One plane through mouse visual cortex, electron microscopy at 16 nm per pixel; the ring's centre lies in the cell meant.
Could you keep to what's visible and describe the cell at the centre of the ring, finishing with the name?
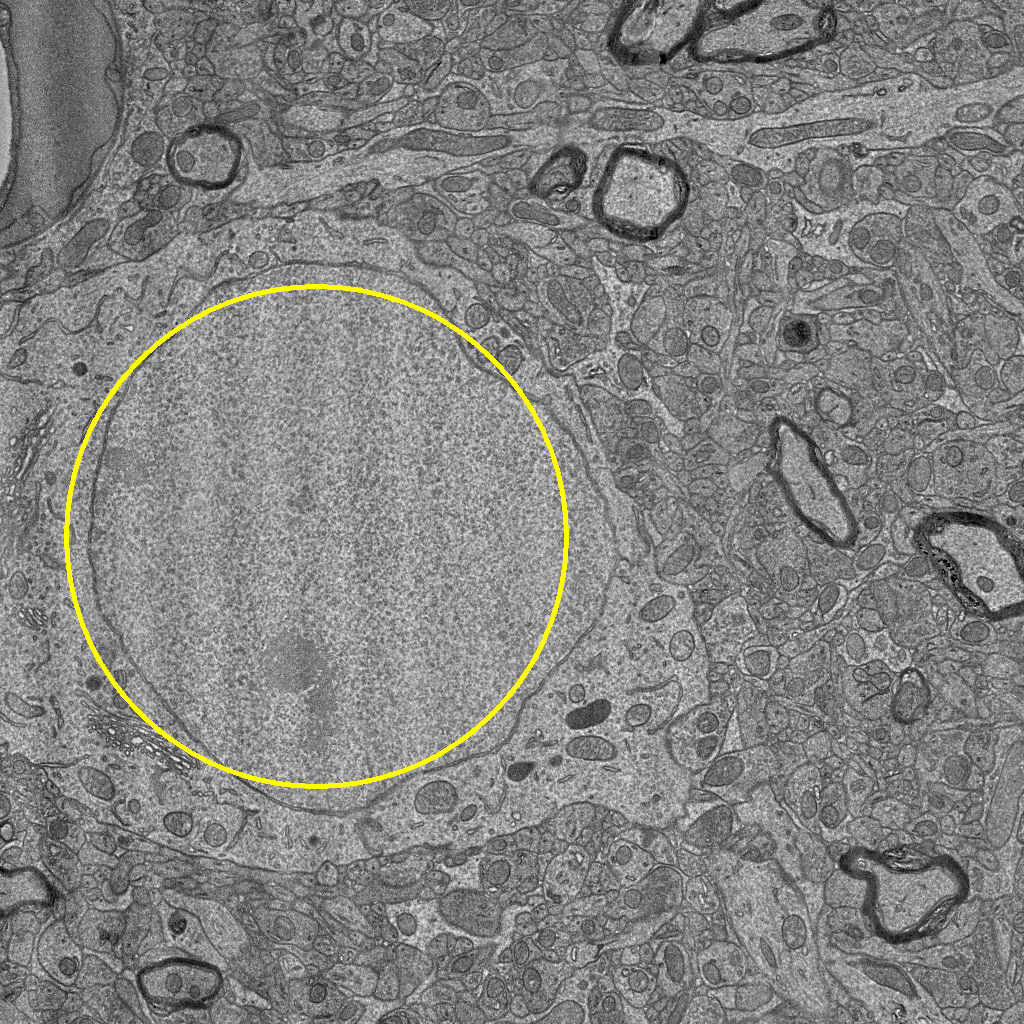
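Features: large round nucleus, wholly within the picture. Smooth nuclear envelope, no deep folds. Chromatin pale and finely dispersed; no thick dark band along the envelope. Lower left of the nucleus: Golgi stacks with many small vesicles in the cytoplasm. Result: excitatory neuron.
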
